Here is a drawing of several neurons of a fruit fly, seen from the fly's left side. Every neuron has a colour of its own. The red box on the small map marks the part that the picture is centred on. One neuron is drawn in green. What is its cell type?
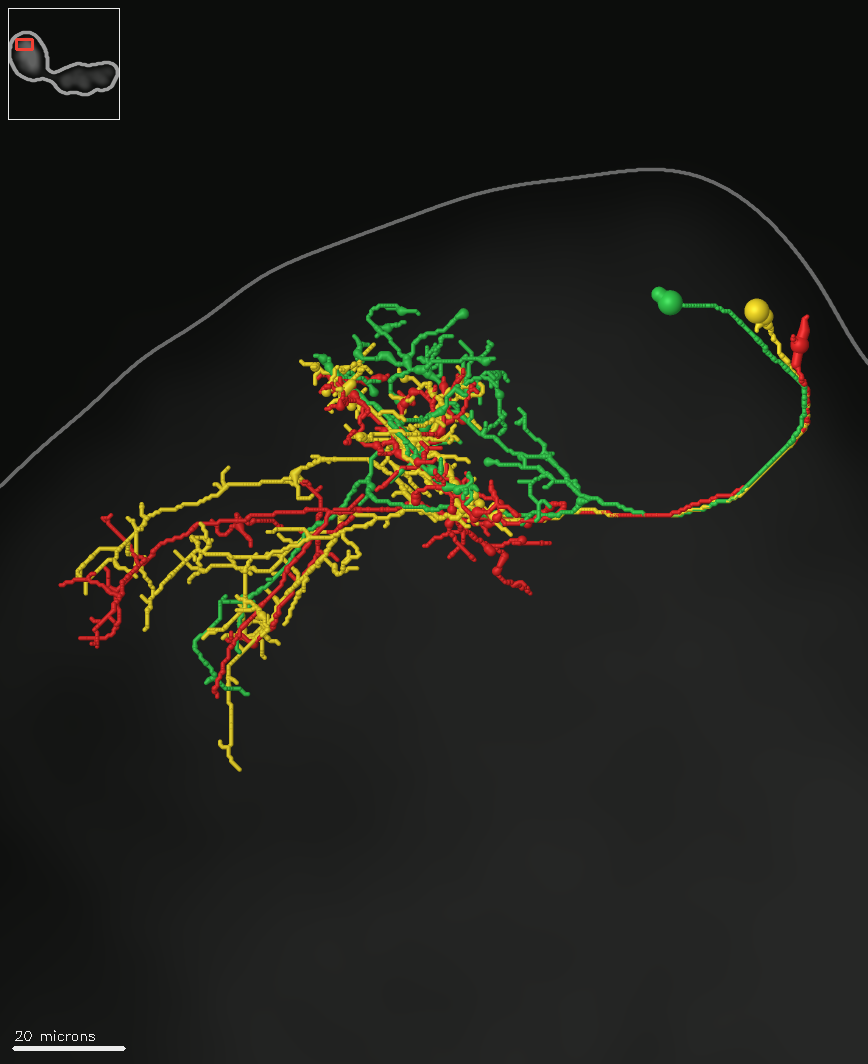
SIP037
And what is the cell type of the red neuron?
CB1168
